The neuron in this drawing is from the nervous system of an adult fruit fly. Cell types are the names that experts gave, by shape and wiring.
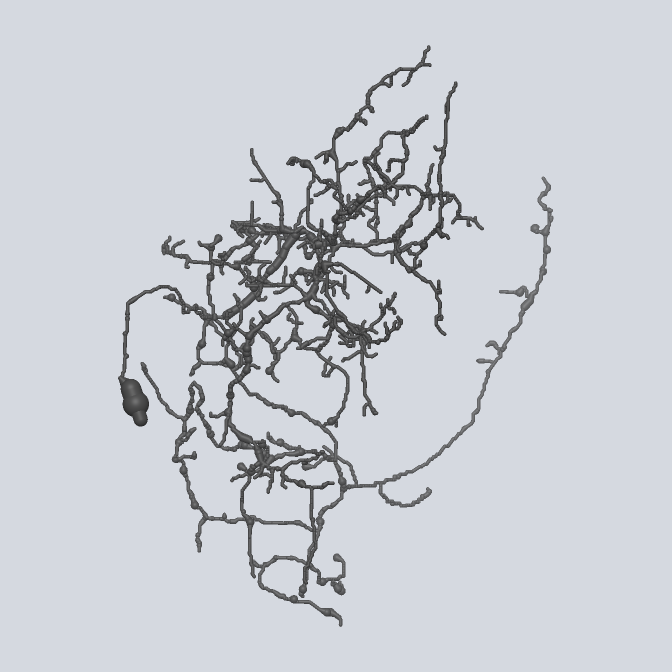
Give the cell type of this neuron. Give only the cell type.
PS263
